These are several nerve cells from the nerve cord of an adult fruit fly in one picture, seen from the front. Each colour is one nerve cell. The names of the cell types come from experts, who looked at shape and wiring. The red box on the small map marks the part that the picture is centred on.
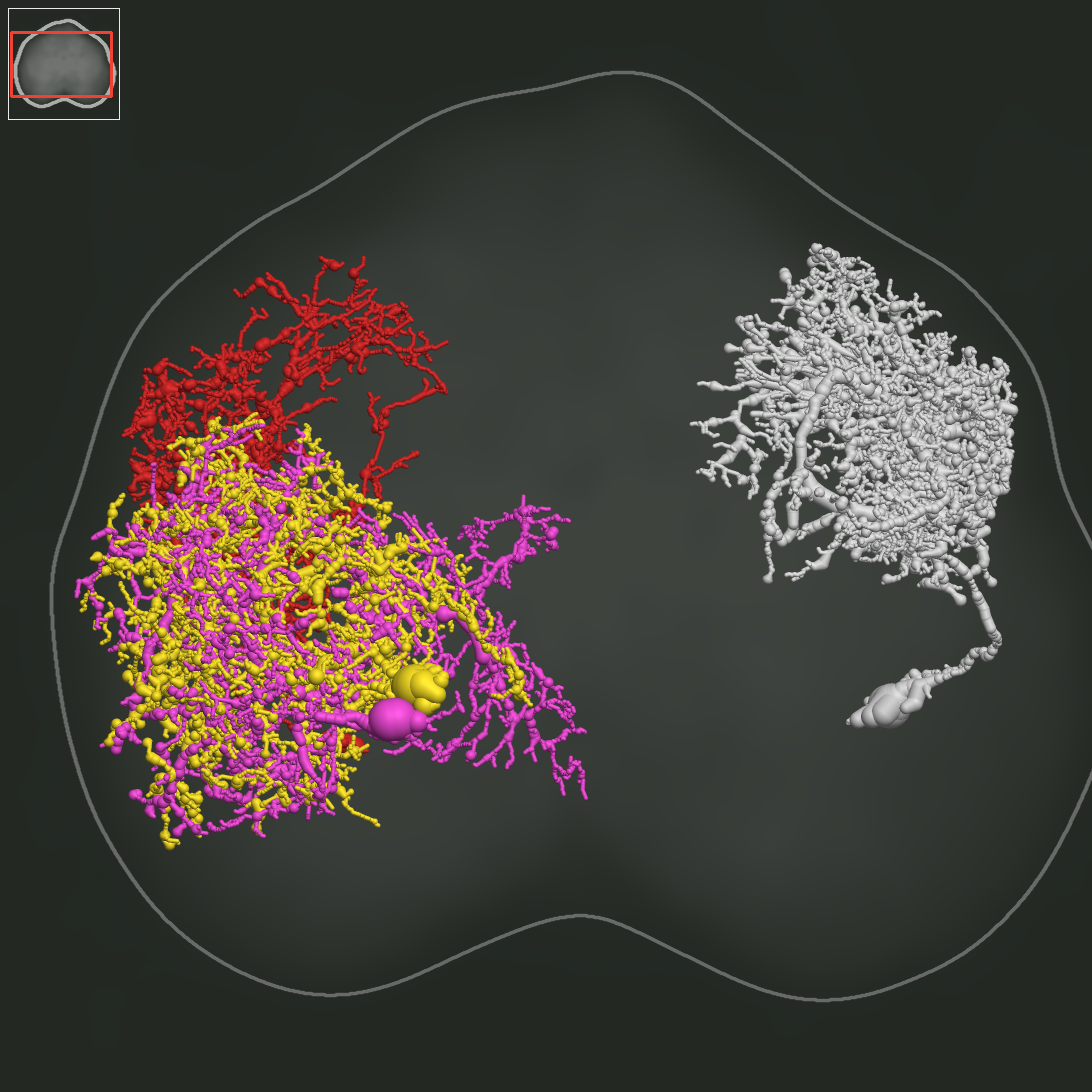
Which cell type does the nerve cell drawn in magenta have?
IN13A006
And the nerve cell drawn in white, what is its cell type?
IN08A002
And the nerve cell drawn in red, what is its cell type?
IN16B036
